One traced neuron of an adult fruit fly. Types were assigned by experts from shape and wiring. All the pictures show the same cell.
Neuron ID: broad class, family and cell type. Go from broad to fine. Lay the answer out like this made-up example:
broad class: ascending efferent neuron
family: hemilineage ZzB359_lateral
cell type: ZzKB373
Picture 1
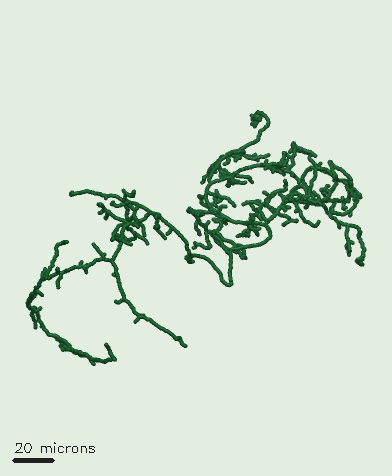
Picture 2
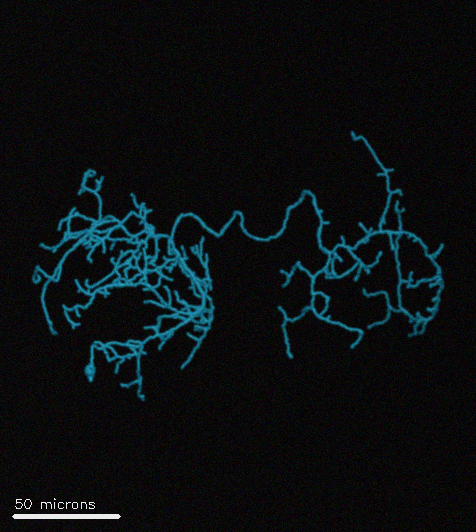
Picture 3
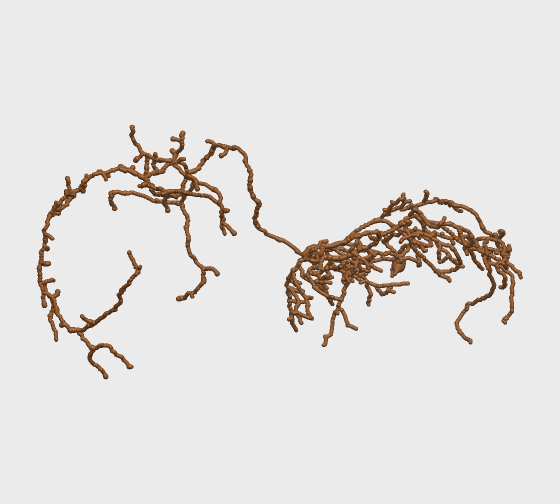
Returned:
broad class: nerve-cord intrinsic neuron
family: hemilineage 19B
cell type: IN19B112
